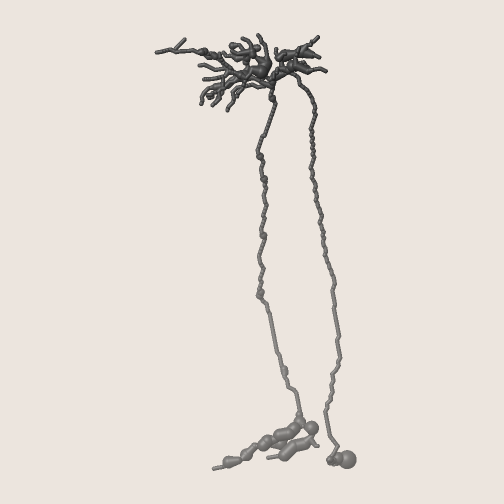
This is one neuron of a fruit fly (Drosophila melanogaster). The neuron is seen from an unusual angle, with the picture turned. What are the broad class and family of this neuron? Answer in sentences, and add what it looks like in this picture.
It is an optic-lobe intrinsic neuron. The family is T. As drawn here it is taller than it is wide.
